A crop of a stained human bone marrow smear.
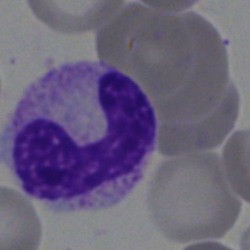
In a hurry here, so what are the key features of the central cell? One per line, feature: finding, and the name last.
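Outline: round
Nucleus: bent into a C shape
Nuclear hollow: opens towards upper left
Chromatin: dark purple, coarsely clumped
Name: band neutrophil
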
